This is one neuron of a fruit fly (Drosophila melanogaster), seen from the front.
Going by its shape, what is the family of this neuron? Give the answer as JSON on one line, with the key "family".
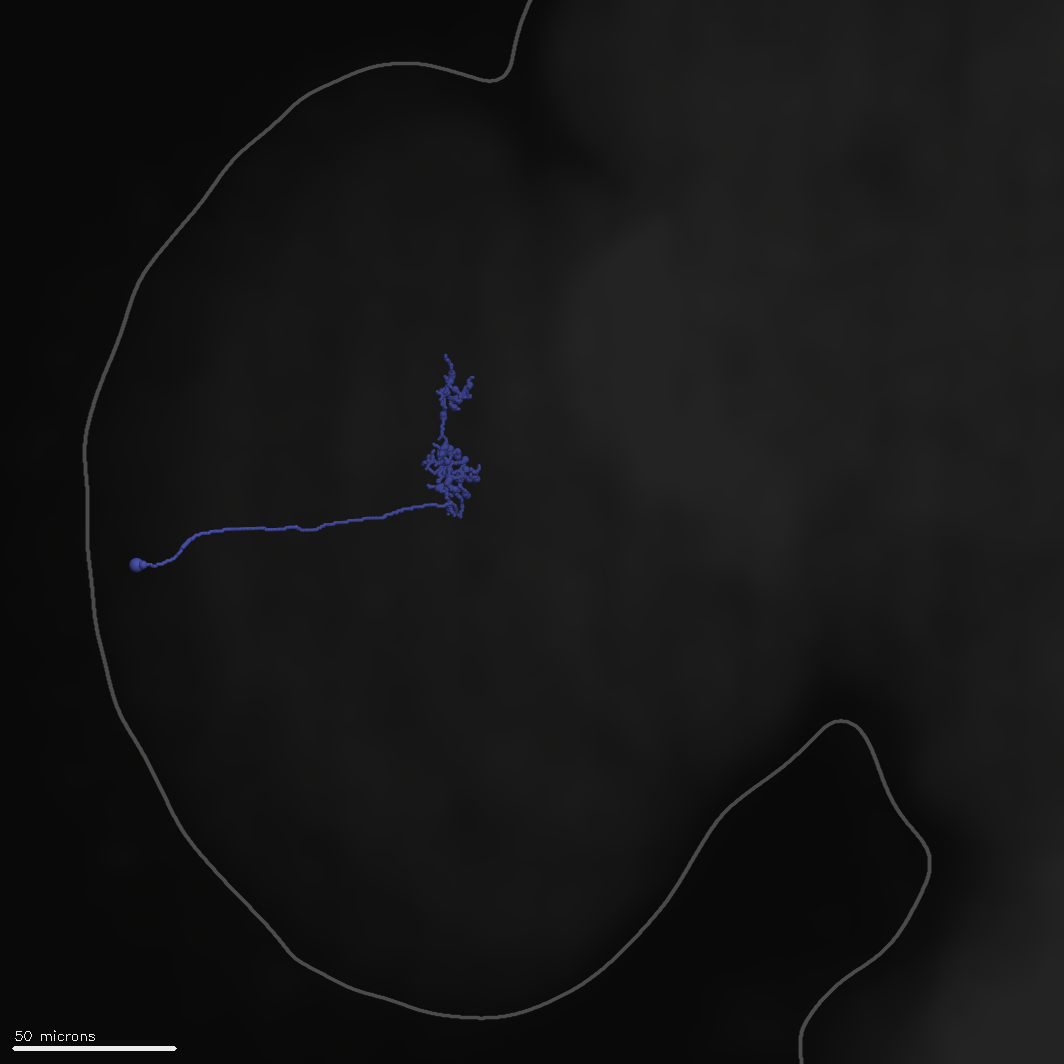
{"family": "LPi"}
